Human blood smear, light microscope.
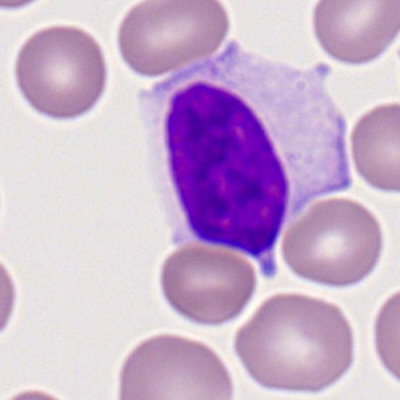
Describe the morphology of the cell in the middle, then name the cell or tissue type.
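Start with the small pointed projections sticking out at several corners of the cell. The nucleus sits off-centre toward the lower left, its chromatin dark purple and coarsely clumped. A broad area of pale lilac-blue cytoplasm surrounds it, widest on the upper right. It's a lymphocyte.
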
